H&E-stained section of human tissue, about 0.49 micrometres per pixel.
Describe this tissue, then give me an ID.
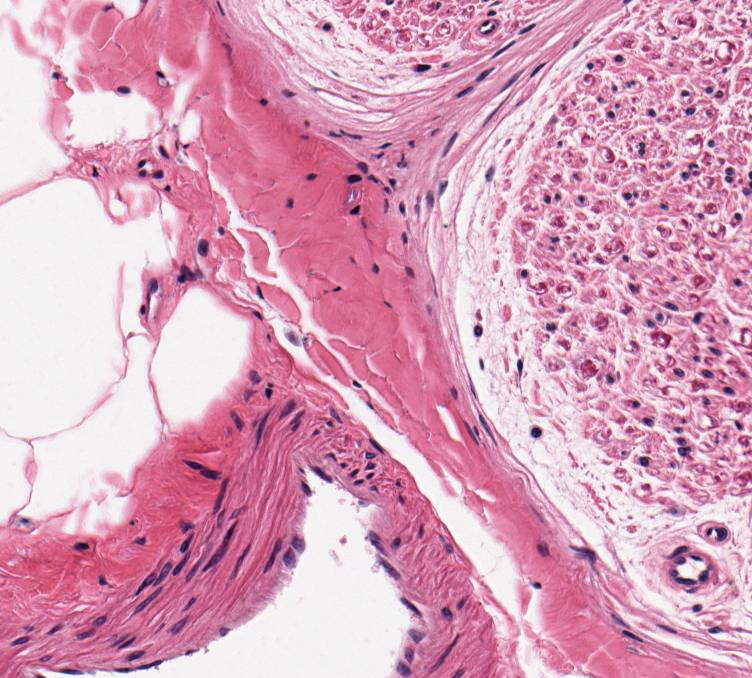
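Cut in cross-section, a large rounded fibre bundle fills most of the right half. Concentric pale layers with flattened nuclei wrap the right and top bundles. A dense pink collagen band with sparse spindle-shaped nuclei runs diagonally, upper centre-left to lower right. This is tibial nerve.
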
